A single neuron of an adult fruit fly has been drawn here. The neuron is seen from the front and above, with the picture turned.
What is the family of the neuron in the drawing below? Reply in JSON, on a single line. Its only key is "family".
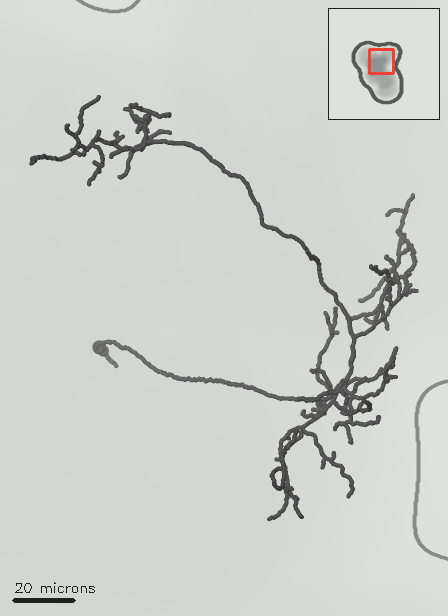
{"family": "hemilineage 06A"}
